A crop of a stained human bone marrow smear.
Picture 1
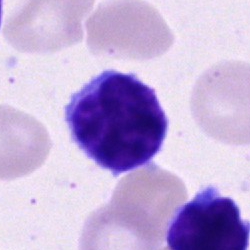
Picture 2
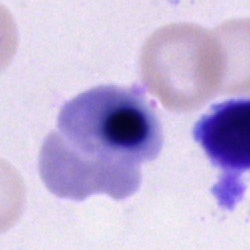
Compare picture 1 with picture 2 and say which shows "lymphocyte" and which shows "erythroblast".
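Picture 1 is the lymphocyte, picture 2 the erythroblast. In picture 1 the chromatin is dark purple and coarsely clumped into patches, whereas in picture 2 the nucleus stains evenly very dark, with dense chromatin.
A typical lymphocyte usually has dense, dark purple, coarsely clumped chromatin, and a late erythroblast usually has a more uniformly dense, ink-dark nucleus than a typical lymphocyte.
The cytoplasm differs too: the lymphocyte shows only a very thin rim of blue, mostly at the upper left, while the erythroblast's cytoplasm is abundant and pale lavender-blue, covering far more area than its nucleus, which sits toward the upper right.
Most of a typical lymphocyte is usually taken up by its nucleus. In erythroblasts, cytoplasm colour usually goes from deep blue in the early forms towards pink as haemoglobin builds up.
The lymphocyte is roughly round, with a slightly irregular, bumpy edge and a small pale-blue bulge projecting on the left. Neither shows nucleoli or granules.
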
